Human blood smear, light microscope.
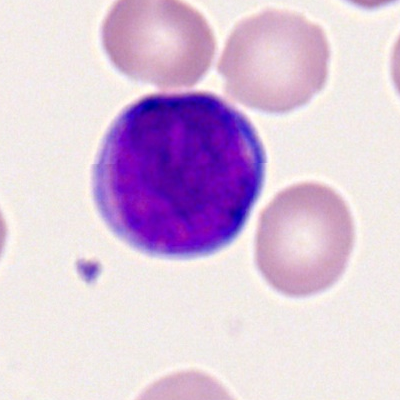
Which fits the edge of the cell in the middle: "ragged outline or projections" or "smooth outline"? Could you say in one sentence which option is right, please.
The cell's outline is smooth, without projections.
